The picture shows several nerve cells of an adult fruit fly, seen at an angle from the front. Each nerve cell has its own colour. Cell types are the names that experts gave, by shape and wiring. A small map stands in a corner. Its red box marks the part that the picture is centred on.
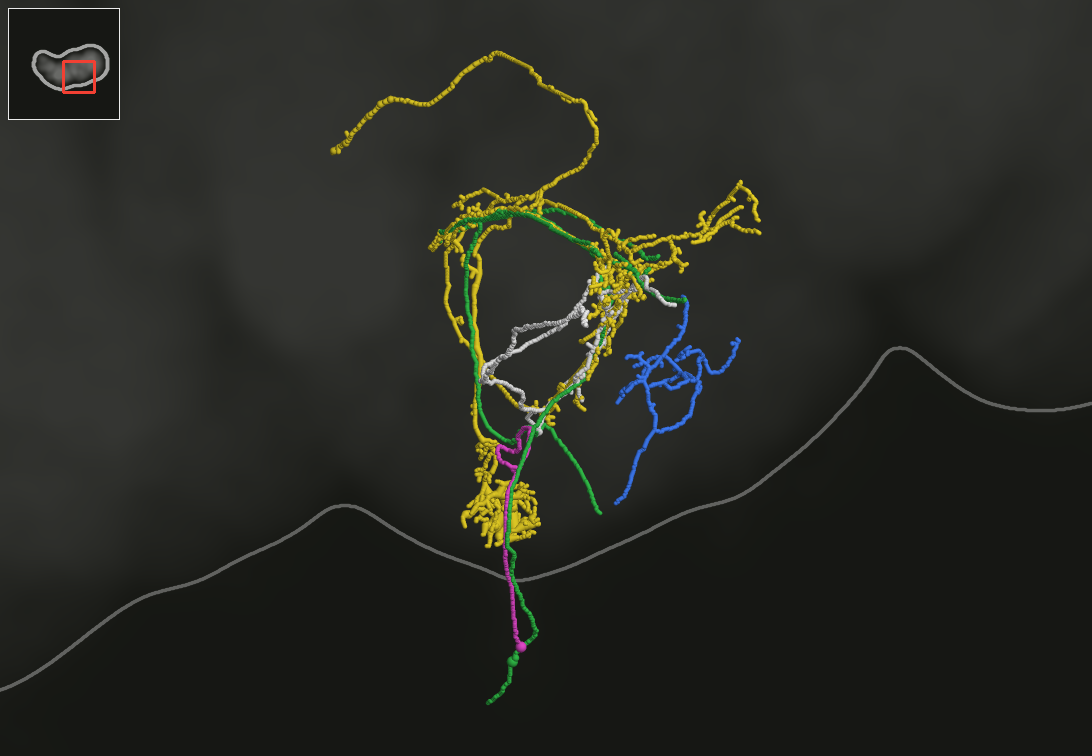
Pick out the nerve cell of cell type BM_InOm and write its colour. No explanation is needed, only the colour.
magenta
